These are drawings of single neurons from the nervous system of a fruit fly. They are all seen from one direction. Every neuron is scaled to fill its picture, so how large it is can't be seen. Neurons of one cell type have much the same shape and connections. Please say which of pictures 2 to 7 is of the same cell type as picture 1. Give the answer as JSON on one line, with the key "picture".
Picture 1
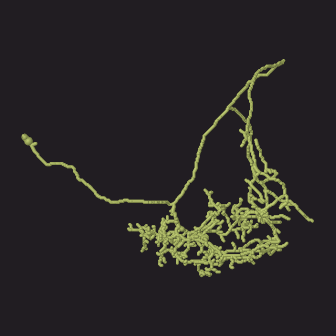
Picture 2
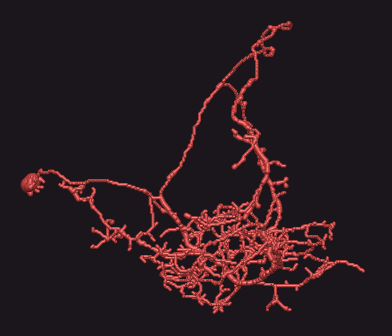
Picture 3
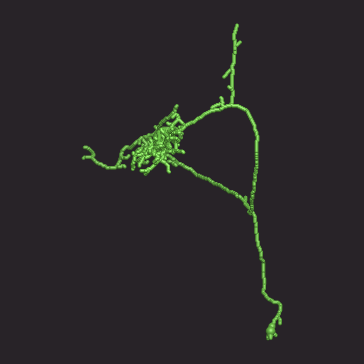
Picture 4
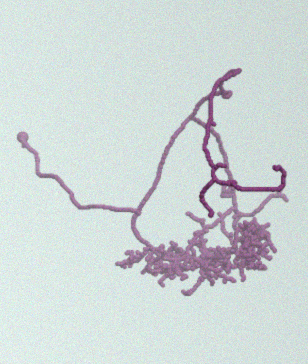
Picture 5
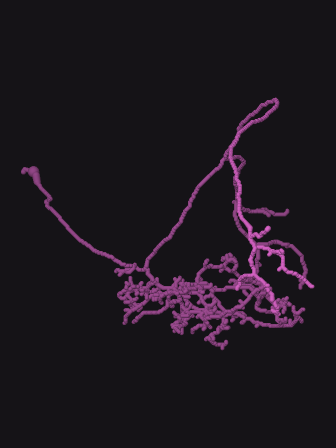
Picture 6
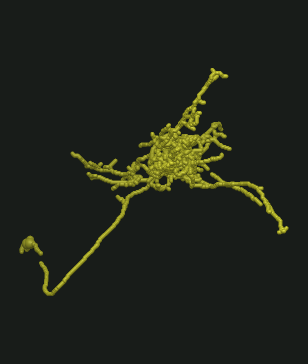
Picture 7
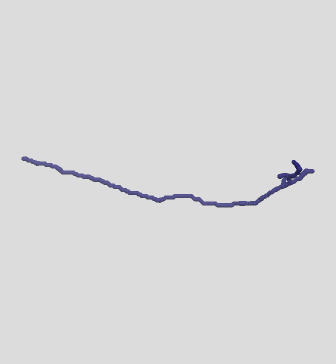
{"picture": 5}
